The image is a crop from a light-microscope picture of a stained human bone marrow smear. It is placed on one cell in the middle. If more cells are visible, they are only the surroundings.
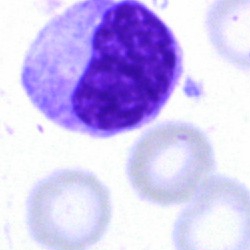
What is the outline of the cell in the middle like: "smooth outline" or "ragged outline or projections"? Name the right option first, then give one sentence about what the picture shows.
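Smooth outline. The cell has a rounded outline with a smooth edge.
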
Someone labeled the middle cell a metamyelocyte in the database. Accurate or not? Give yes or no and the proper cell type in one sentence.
Yes, the cell in the middle of this smear crop is a metamyelocyte.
